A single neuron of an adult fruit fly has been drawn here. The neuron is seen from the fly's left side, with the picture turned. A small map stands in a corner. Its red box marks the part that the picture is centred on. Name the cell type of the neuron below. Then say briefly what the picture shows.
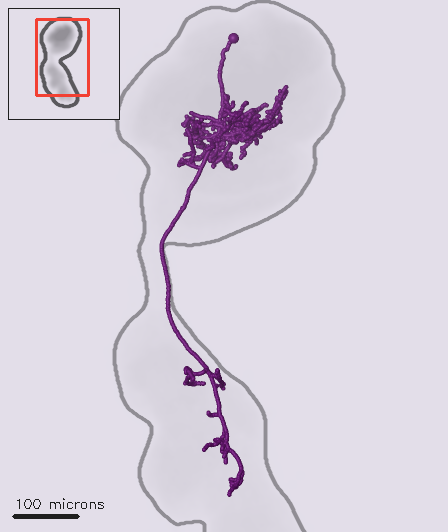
The cell type is DNb04. This is a descending neuron. The cell body is at the top of the picture. By the scale bar it is about 750 microns tall in this view.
